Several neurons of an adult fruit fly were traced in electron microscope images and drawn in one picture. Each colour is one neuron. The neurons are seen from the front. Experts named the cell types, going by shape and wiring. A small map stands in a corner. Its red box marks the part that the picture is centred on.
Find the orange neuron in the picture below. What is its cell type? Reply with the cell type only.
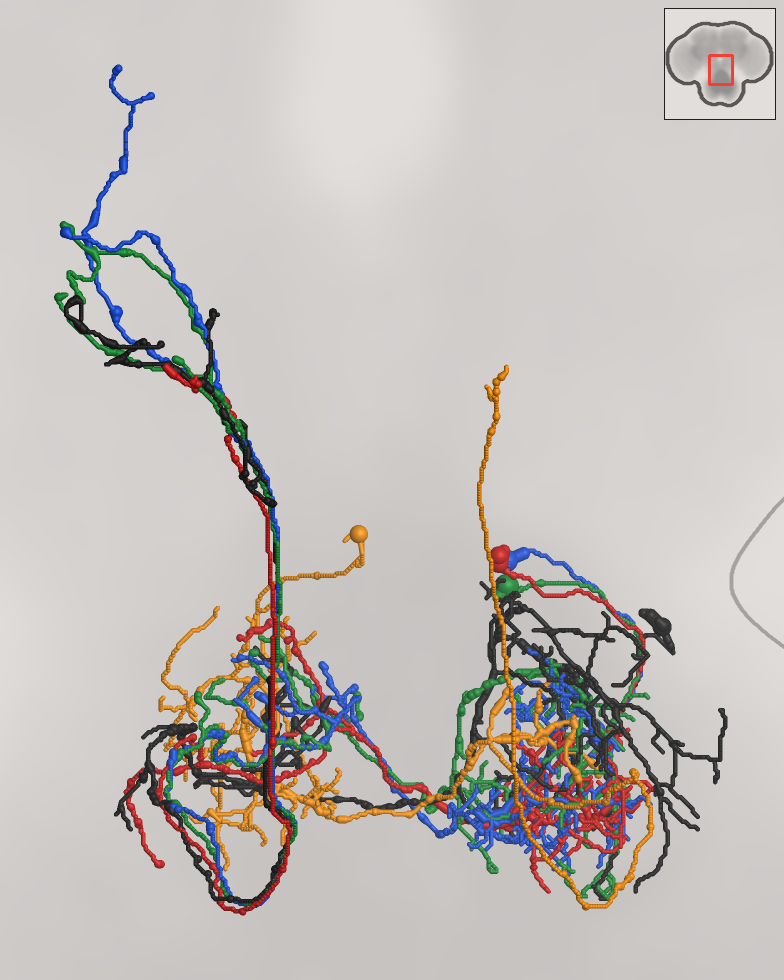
AN19B061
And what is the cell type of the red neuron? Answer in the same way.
AN19B065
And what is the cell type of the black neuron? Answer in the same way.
AN19B046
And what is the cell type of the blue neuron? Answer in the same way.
AN19B059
